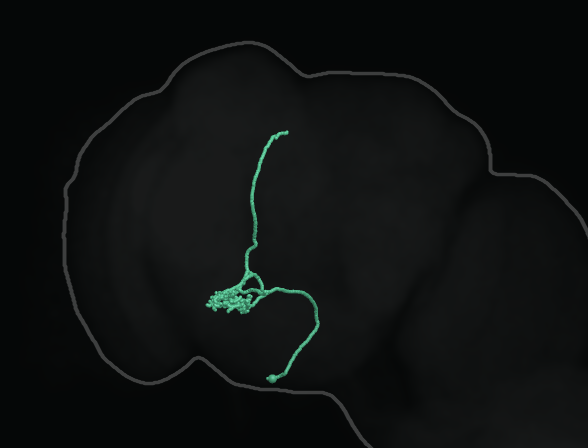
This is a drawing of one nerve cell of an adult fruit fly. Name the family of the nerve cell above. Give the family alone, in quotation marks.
"hemilineage LB5"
